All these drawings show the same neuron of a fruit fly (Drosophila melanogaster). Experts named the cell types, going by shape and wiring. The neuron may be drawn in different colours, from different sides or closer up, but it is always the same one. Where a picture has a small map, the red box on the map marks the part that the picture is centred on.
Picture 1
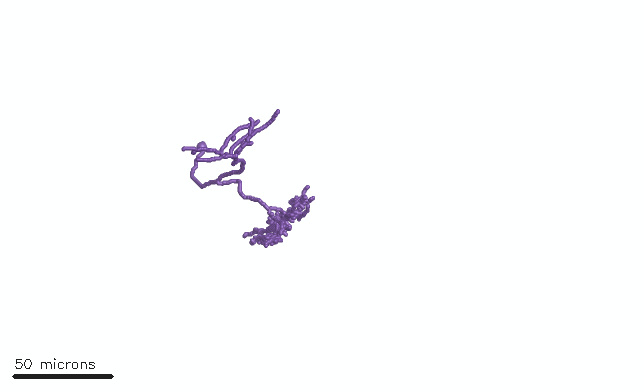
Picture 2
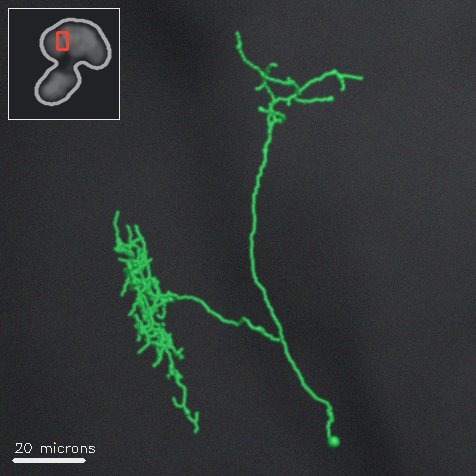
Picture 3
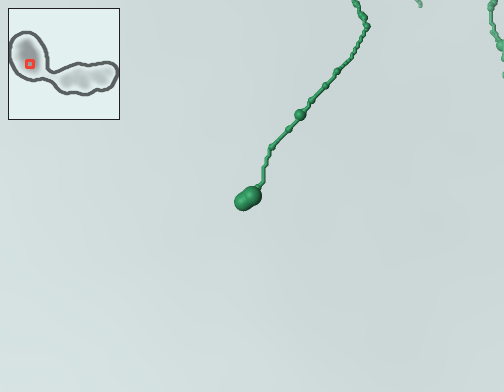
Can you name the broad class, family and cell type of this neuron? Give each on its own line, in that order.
visual projection neuron
LC
LC25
